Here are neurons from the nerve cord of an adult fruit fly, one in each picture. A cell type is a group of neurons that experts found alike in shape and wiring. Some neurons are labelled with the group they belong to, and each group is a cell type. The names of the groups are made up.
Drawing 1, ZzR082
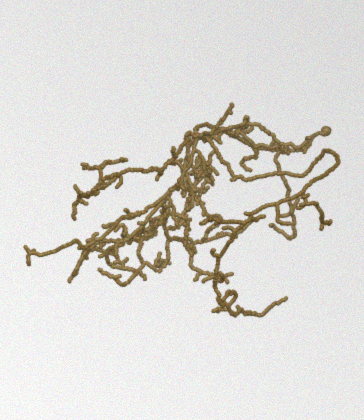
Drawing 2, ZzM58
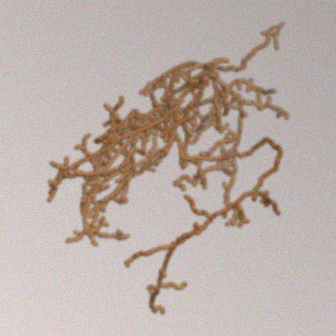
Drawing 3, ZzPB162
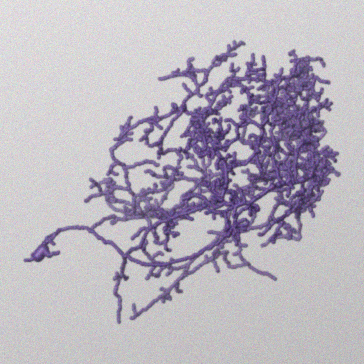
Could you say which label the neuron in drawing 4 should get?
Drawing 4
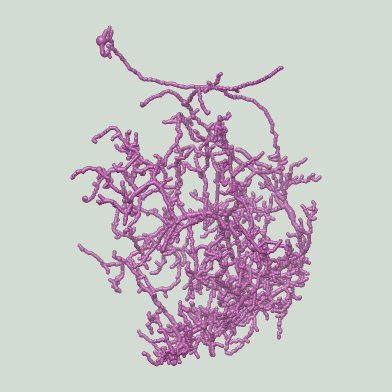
ZzPB162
